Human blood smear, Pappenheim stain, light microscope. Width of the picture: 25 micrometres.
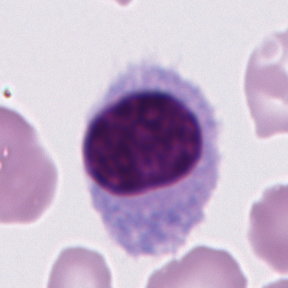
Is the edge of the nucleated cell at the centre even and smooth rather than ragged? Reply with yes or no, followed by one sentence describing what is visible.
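No. The cell margin is ragged with fine hair-like projections, most visible along the top edge.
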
